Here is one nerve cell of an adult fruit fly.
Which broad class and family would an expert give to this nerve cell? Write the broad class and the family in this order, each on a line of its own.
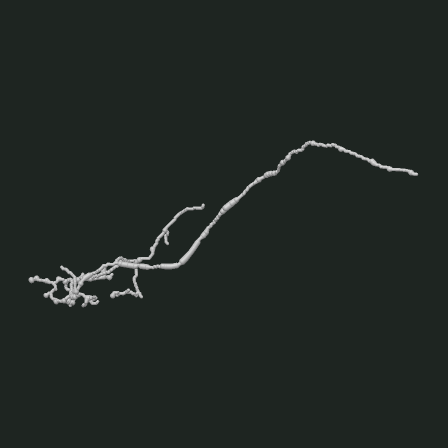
sensory neuron entering the nerve cord
class mechanosensory tactile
